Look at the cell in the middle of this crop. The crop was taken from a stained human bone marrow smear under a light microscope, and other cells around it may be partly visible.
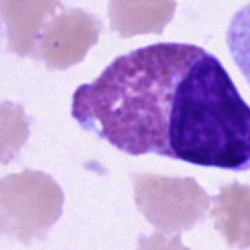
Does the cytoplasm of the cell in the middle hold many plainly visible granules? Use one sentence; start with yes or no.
Yes, what the cytoplasm holds is many visible granules.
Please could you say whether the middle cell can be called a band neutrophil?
no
